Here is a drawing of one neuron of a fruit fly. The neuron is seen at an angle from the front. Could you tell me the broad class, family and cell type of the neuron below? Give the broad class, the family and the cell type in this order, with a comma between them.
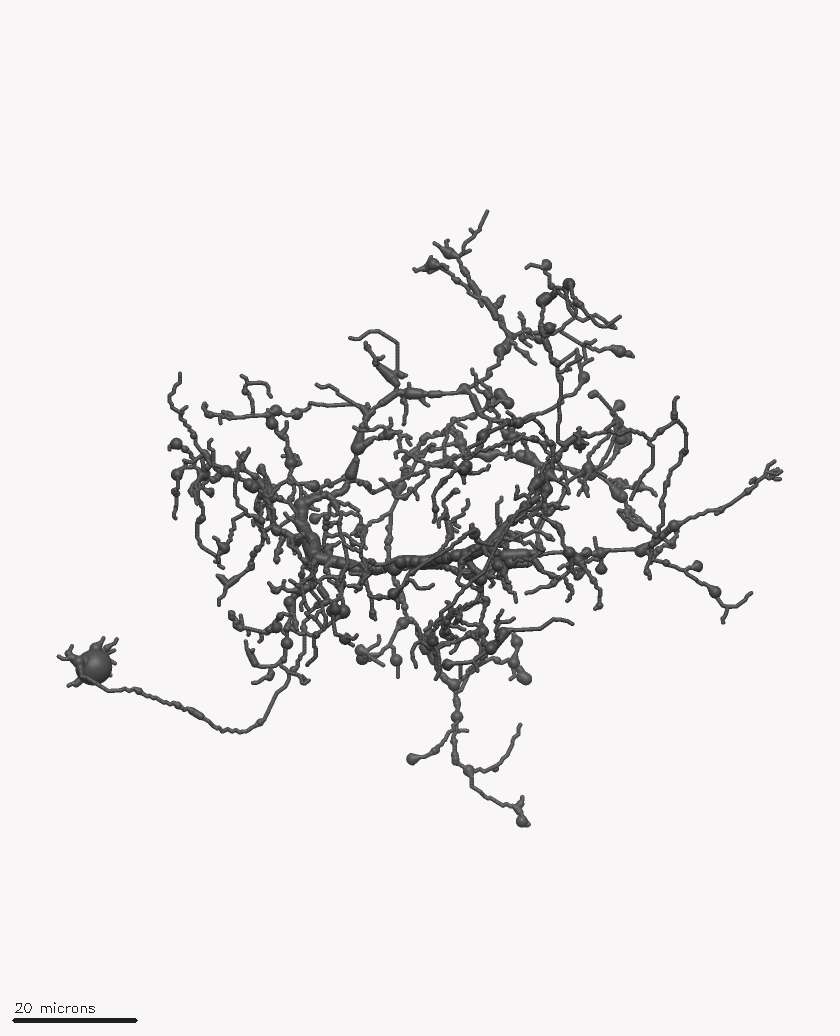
nerve-cord intrinsic neuron, hemilineage 08A, IN08A016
